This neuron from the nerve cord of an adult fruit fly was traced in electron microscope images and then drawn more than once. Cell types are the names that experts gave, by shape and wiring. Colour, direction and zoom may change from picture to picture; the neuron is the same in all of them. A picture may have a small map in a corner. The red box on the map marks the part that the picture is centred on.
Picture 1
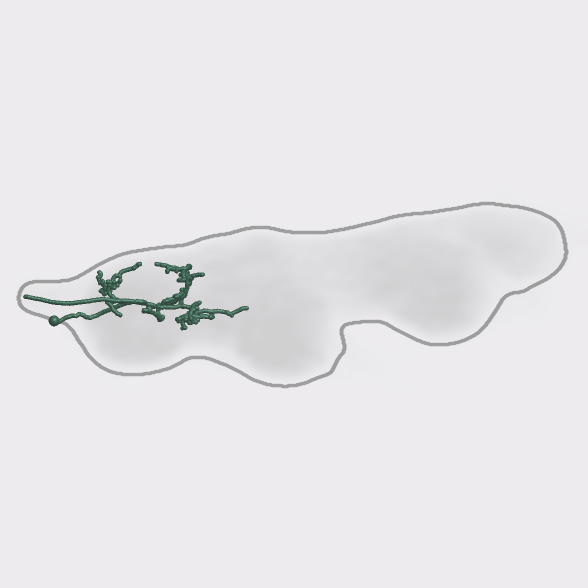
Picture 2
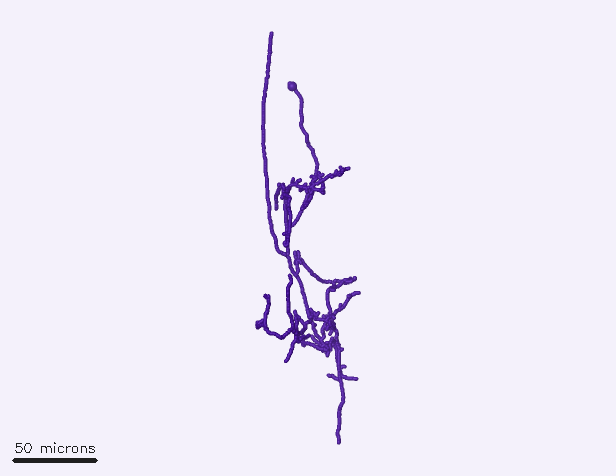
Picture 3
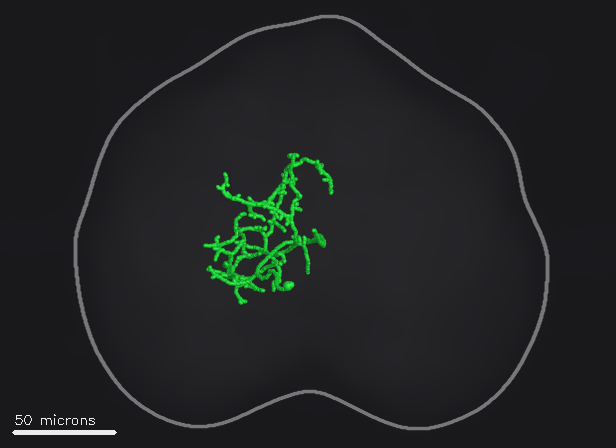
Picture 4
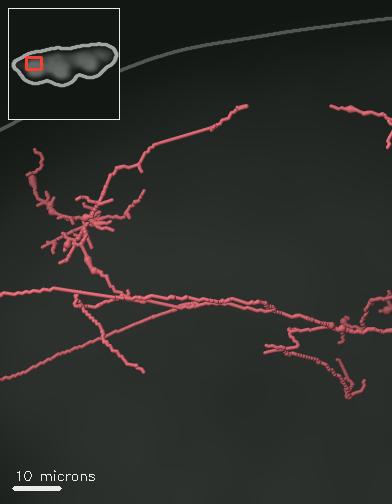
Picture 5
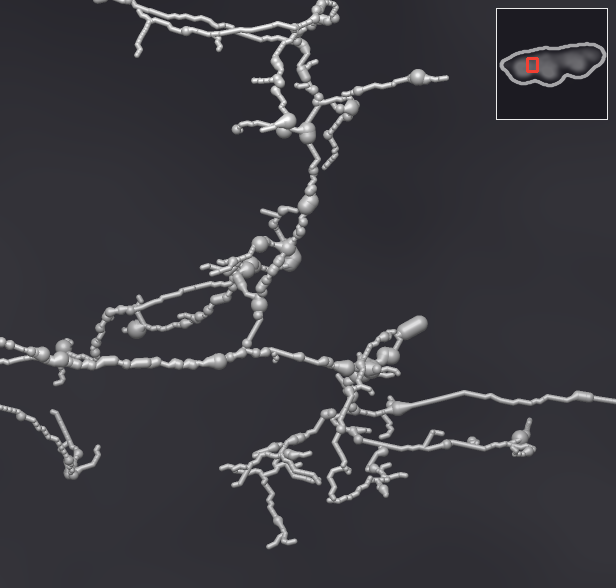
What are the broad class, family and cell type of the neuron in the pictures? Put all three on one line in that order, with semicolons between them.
ascending neuron; hemilineage 08B; AN08B101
